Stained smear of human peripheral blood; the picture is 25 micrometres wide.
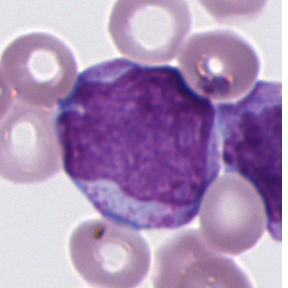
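Atypical promyelocyte, stained peripheral blood smear. Chromatin finely grained, evenly spread, no coarse dark clumps. Cytoplasm pale blue-grey with a deeper blue rim at the cell edge, widest below the nucleus as a crescent; fine purple granules scattered there.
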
